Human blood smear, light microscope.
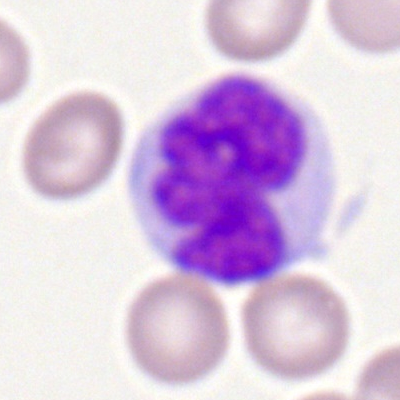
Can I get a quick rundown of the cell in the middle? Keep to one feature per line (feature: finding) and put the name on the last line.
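Nucleus: irregularly folded, several indentations along its edge
Nuclear extent: fills most of the cell
Cytoplasm: pale greyish blue
Cytoplasmic rim: widest on the right side
Name: monocyte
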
